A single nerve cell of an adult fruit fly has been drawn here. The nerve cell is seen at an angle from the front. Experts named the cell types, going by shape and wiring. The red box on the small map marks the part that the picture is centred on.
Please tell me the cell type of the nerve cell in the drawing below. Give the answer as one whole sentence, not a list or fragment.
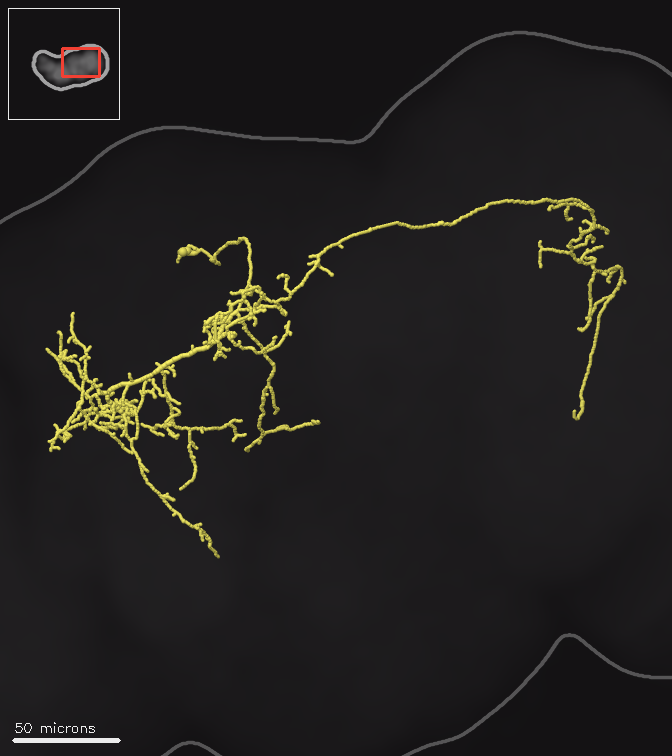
The nerve cell is typed under the name pC1_1a.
